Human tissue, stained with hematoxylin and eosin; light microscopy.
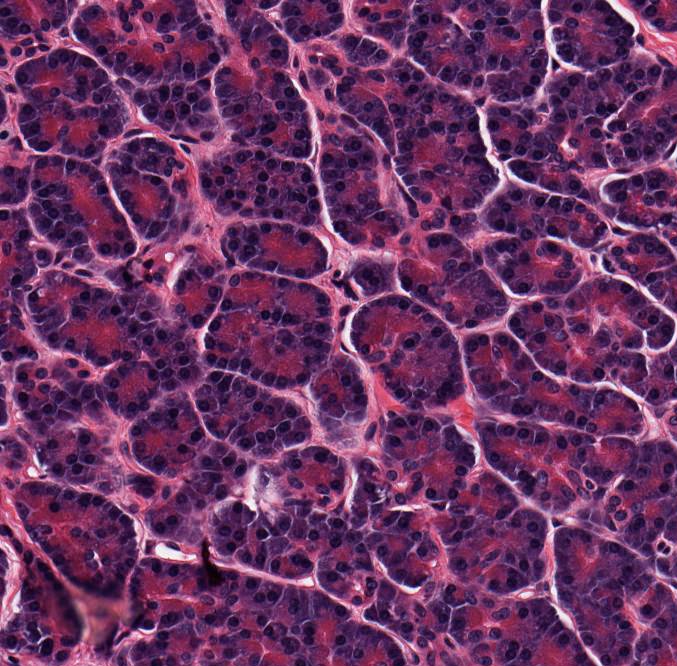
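Pancreas, H&E: the whole field is filled with closely packed, rounded acini grouped into small clusters. Each acinar cell has a round, dark nucleus sitting toward its base. Note how the acinar cytoplasm is purple at the base and turns pink toward the centre of each acinus. The lumina are tiny, so you'll hardly see them.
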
